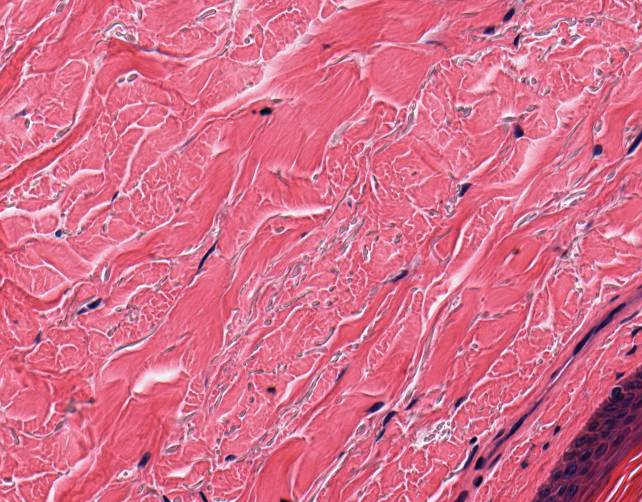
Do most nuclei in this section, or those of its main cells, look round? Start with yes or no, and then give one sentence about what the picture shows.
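No. Nuclei are sparse, small, dark and spindle-shaped, lying between the collagen bundles.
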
